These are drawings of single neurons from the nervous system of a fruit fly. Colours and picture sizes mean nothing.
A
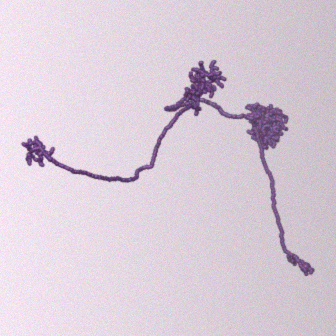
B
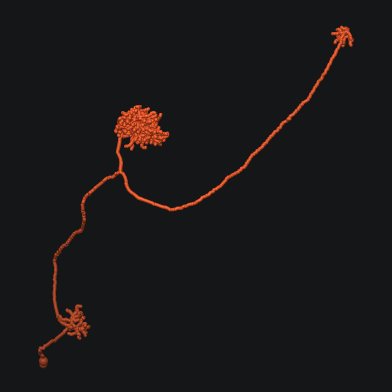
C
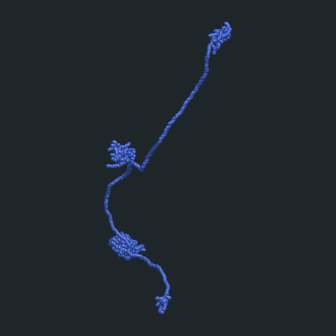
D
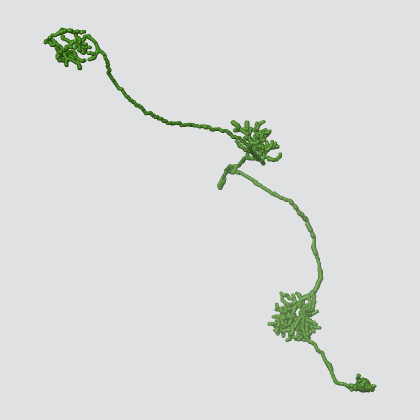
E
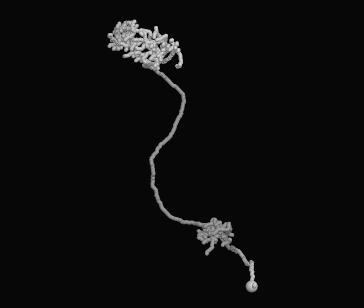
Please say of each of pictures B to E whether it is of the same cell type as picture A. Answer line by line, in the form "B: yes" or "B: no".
B: no
C: yes
D: yes
E: no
